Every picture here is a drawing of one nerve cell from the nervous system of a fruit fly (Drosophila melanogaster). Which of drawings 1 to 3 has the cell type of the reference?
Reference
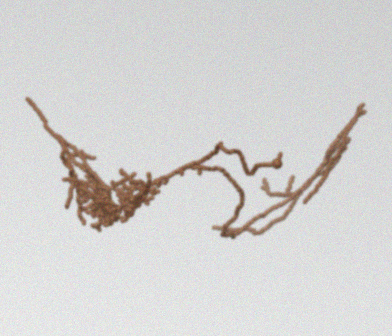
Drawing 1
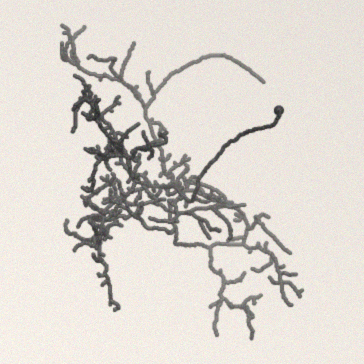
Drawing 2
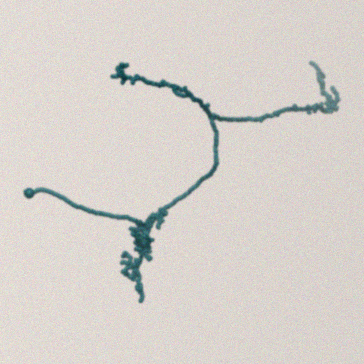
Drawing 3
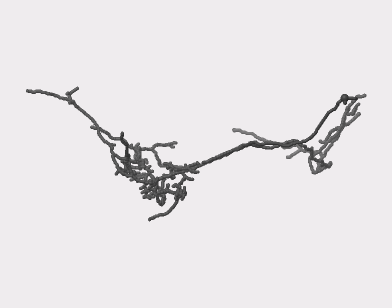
3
